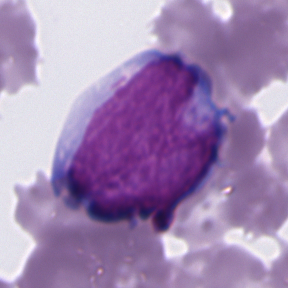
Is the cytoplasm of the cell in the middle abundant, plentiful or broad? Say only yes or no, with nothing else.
No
